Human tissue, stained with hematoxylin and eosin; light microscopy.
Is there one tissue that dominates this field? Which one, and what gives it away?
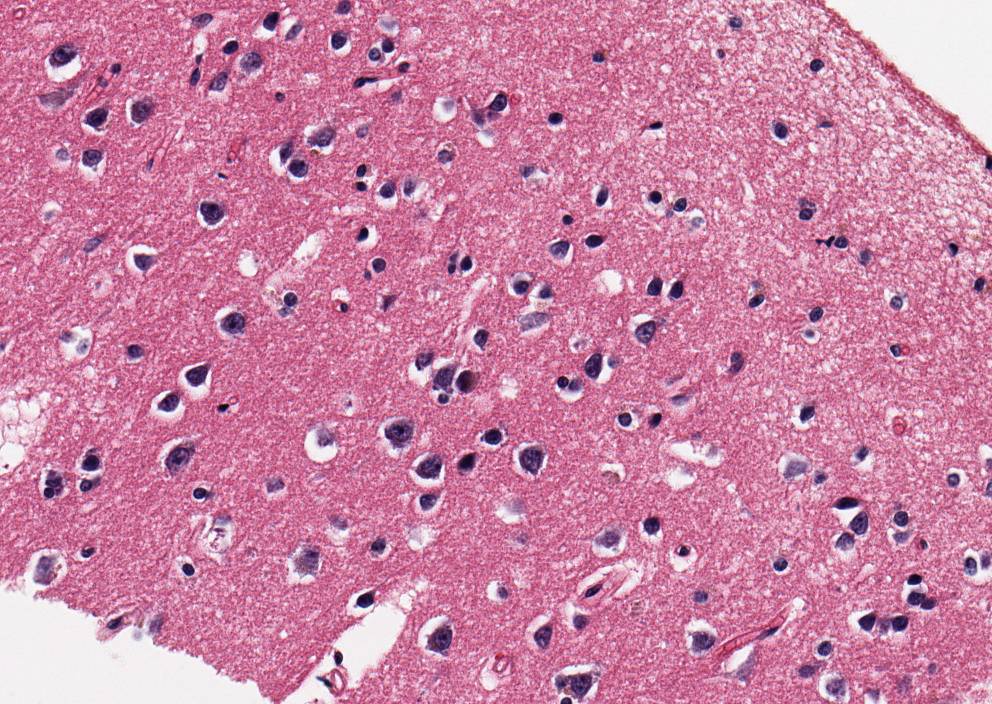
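This is cerebral cortex. First, the whole field is finely granular pink neuropil, cells scattered singly, without glands, tubules or epithelium. Now find the neurons, mostly left and centre: triangular, pyramid-like cell bodies with purplish cytoplasm.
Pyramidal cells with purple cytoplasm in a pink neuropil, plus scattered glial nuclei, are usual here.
Between the larger neurons, many small, round, dark-staining glial nuclei are evenly spread.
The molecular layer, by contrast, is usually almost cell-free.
Last, a smooth free surface runs along the upper right edge; the band beneath holds fewer cells.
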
